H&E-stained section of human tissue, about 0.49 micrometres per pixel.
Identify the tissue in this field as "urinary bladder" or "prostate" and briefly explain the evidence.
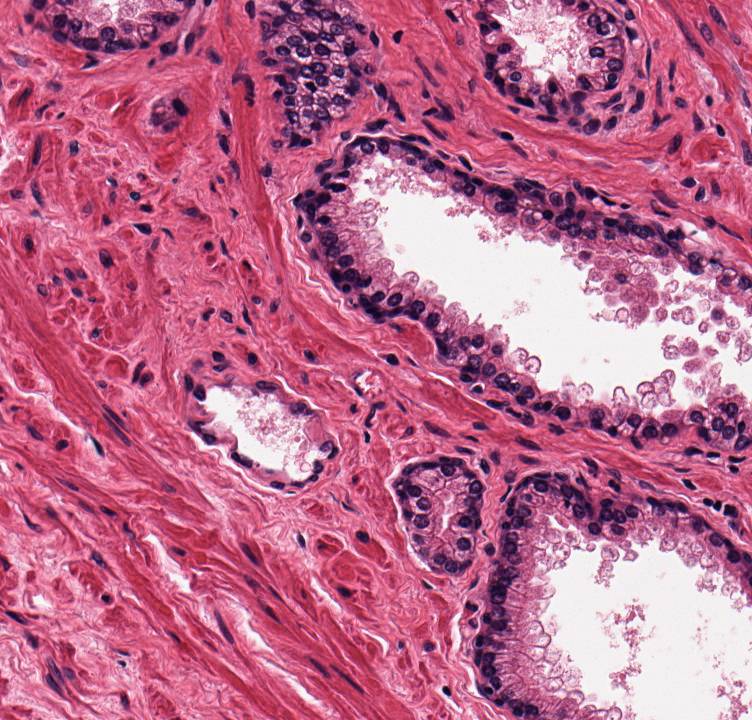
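This is prostate, not urinary bladder.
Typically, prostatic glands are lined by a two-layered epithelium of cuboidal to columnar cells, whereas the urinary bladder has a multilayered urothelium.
The large glands here are lined by tall columnar cells with pale, finely vacuolated cytoplasm and basal dark nuclei, which fits that pattern. A small centre-left gland has a narrow lumen lined by lower cells with flattened to cuboidal nuclei. The dense pink stroma is made of streaming spindle-cell bundles, most extensive in the left half.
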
